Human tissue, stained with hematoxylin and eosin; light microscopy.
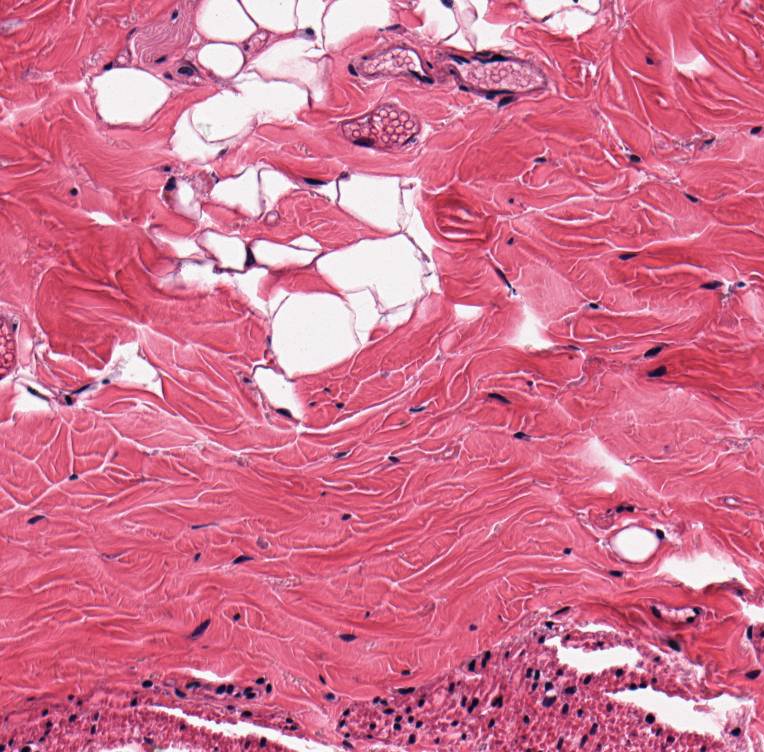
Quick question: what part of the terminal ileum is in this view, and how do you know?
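The field shows dense connective tissue. Sparse, small, dark spindle-shaped nuclei are scattered between its collagen bundles.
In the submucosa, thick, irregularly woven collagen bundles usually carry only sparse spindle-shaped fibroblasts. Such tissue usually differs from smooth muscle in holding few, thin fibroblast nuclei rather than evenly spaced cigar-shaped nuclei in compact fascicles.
A cluster of empty-looking adipocytes occupies the upper left and centre. Along the bottom edge lies a more cellular zone of many closely packed dark nuclei. Near the top centre, a few small oval structures hold a honeycomb of tiny round profiles.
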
